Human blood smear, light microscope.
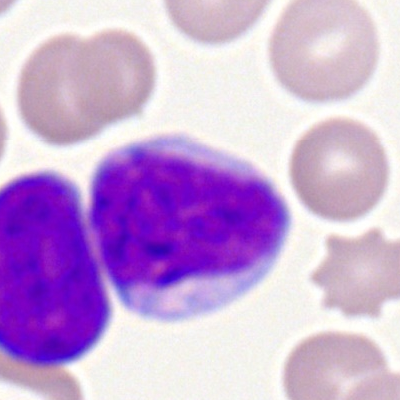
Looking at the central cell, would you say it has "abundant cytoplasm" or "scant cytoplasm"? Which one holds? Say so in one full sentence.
Most of the cell is filled by the nucleus.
